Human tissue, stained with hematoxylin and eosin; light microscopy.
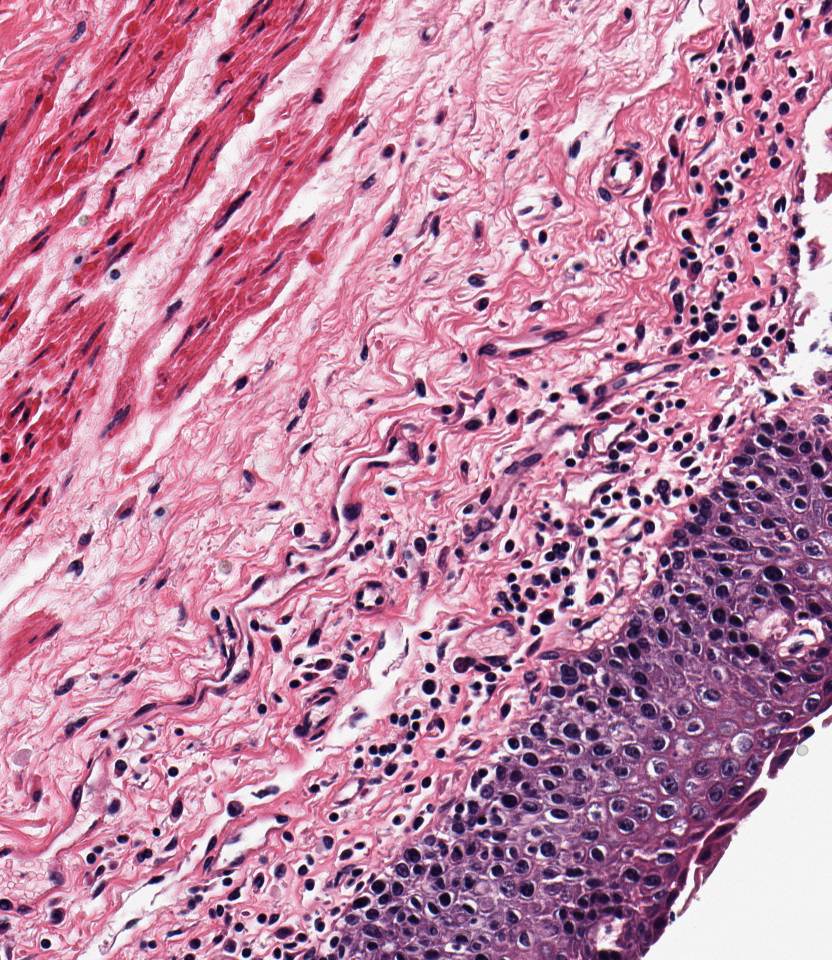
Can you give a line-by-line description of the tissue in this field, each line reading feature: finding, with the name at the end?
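Layout: diagonal, with epithelium lower right, loose connective tissue through the middle, muscle upper left
Epithelium: stratified, many layers of closely packed polygonal cells
Deepest cells: dark, crowded nuclei
Cells toward the surface: more pale cytoplasm
Muscle: bright red fibres in oblique parallel bands separated by clefts
Tissue: mucosa of the esophagus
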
